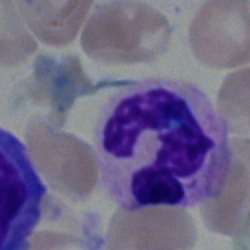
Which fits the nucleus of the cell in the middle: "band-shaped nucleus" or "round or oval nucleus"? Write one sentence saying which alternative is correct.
Its nucleus forms a horseshoe, C, U or S shape without separate lobes.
